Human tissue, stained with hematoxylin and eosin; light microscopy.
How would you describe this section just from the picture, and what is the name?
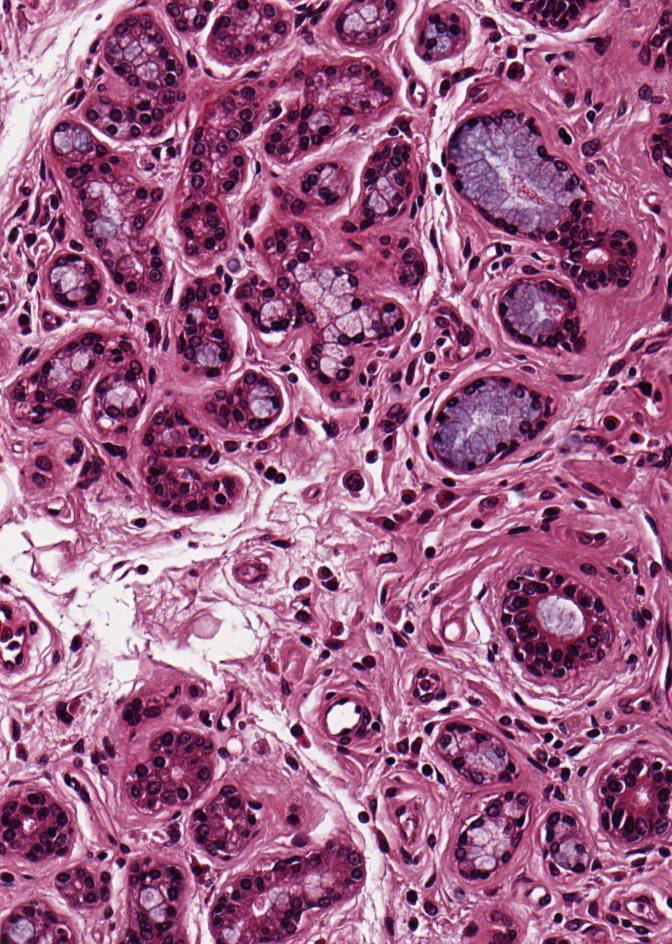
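Numerous small rounded glandular units fill the field, clustered and separated by bands of pink connective tissue. Many contain cells with pale bluish-grey, foamy cytoplasm and flattened nuclei pressed against the cell base. The largest, most purely pale bluish mucous units lie upper right. Intervening connective tissue is mostly dense pink collagen with scattered spindle-shaped nuclei. This is minor salivary gland.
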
